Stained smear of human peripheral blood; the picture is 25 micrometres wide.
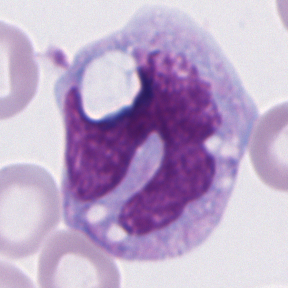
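Monocyte in a stained blood smear. The central cell measures about 21 by 18 micrometres. Its nucleus, I note, is deeply folded into a curved, horseshoe-like shape around a pale area of cytoplasm. The cytoplasm holds fine, dust-like pinkish-violet granules. A large clear vacuole at upper left presses into the nucleus; several smaller clear vacuoles lie elsewhere.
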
